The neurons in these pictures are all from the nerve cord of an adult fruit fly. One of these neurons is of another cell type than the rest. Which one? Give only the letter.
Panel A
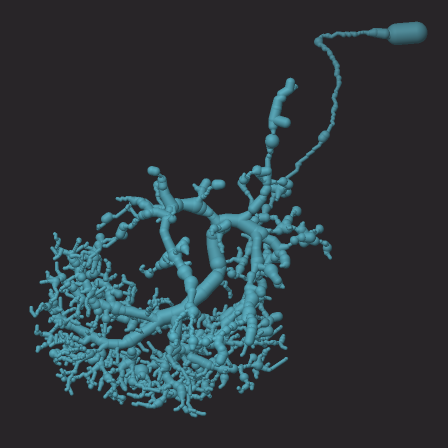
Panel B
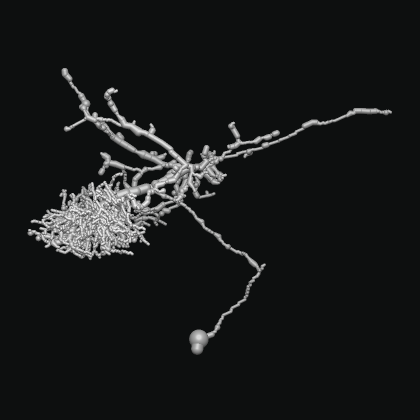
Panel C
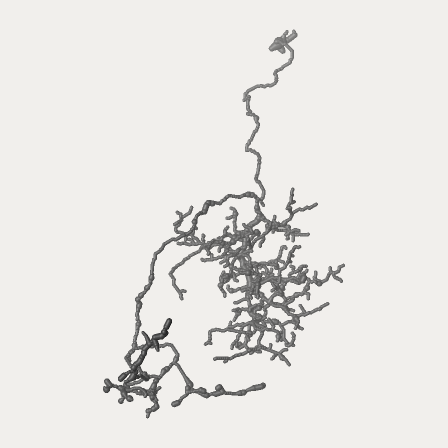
C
